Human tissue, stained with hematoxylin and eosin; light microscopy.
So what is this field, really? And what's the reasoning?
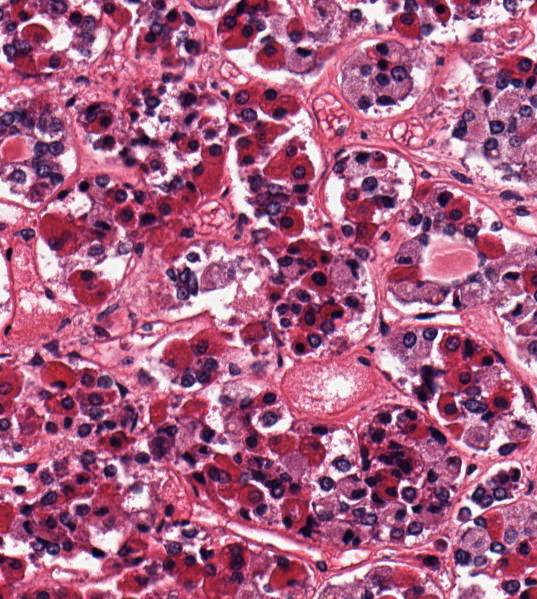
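Occupying the field is pars distalis of the pituitary, its cells in rounded nests and short cords between thin pink fibrous septa. Deciding is the mix of cells with deep red, densely eosinophilic cytoplasm, cells with pale grey-pink cytoplasm and cells with mauve to purple granular cytoplasm.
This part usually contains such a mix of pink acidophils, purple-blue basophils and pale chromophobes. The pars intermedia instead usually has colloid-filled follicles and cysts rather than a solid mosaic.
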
